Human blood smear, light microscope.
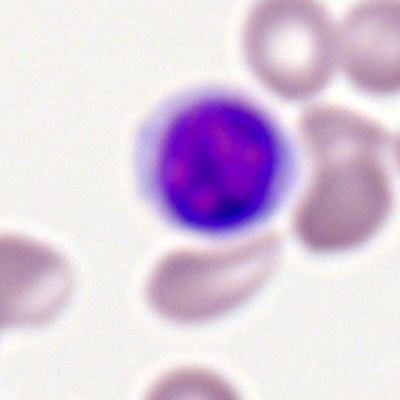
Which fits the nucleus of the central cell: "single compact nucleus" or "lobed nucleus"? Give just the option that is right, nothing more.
Single compact nucleus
